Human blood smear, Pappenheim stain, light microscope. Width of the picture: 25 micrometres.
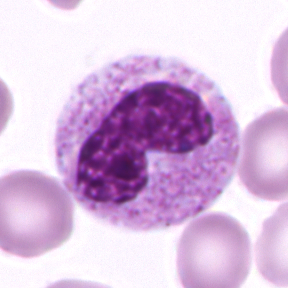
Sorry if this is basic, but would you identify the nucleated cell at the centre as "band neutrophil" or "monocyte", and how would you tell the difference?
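Band neutrophil. The chromatin is coarse and clumped, with darker patches against lighter areas.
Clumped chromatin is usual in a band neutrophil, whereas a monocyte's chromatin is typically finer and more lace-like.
The cytoplasm is abundant and pale pinkish-lilac, with fine lilac granules scattered evenly through it.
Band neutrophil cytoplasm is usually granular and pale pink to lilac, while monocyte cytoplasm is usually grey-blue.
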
